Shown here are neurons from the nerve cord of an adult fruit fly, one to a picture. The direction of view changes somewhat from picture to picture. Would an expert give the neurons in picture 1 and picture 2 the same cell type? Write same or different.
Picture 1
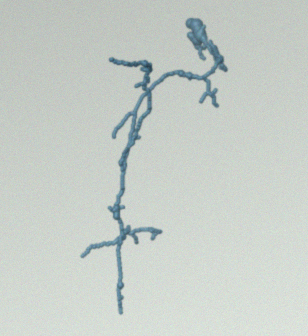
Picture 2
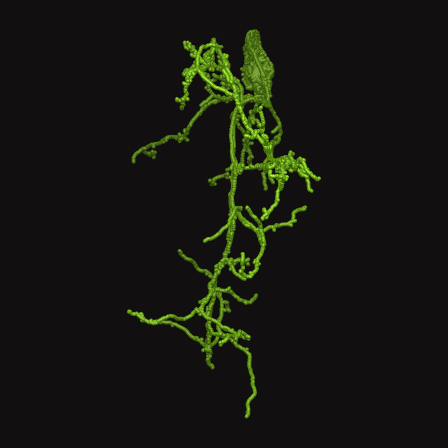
same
